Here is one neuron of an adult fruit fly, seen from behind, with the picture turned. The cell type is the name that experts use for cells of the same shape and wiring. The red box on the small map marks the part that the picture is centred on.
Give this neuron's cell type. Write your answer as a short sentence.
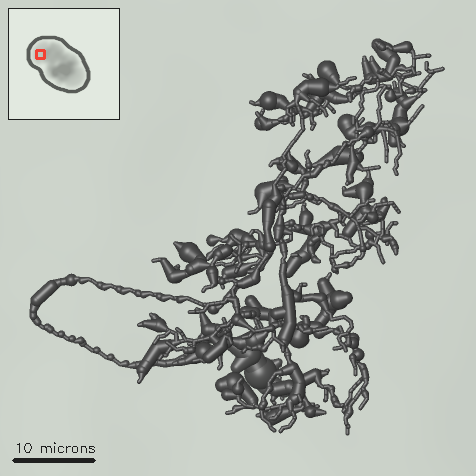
The cell type is Dm4.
